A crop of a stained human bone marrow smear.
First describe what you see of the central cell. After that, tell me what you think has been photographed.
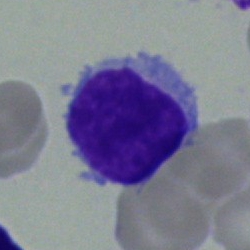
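A narrow rim of pale blue cytoplasm surrounds a nucleus that fills most of the cell, and this rim is widest along the upper right side. The chromatin is dark purple and fairly dense, showing only faint mottling. It is a lymphocyte.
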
